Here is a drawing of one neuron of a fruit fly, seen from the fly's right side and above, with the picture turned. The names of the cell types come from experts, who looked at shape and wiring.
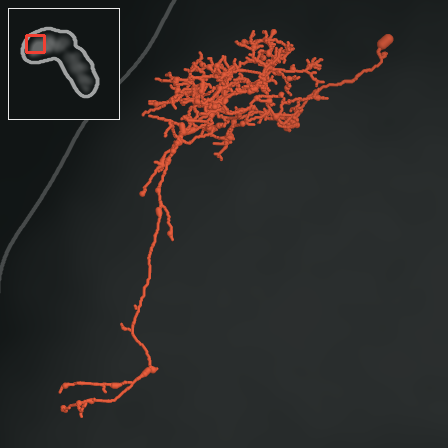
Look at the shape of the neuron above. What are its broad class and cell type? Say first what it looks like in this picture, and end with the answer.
The cell body can be seen at the upper right of the picture. The picture shows dozens of branch ends. This is a central-brain intrinsic neuron. The cell type is AVLP345_b.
